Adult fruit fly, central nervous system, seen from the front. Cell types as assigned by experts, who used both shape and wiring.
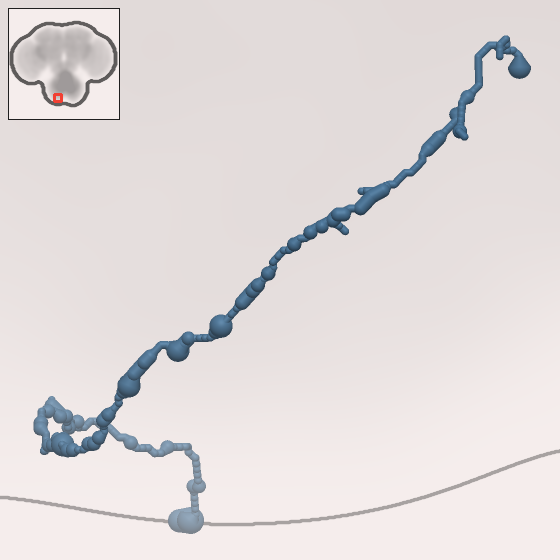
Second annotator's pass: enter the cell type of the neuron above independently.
SNta31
